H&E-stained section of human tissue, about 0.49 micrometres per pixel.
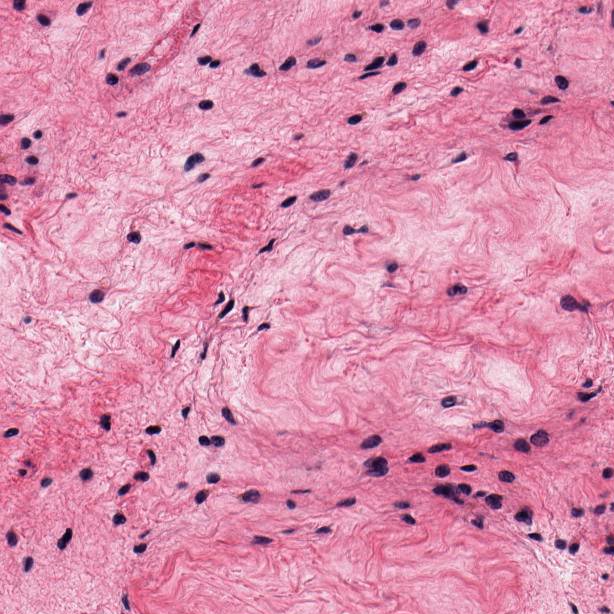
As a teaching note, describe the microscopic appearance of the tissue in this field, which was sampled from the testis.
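Look first at the fibres: they run in irregular, changing directions, not as one parallel sheet. The nuclei are small, dark, and oval to elongated. Around those nuclei, the cells show no distinct cytoplasm or cell borders. Now look lower in the field, where a band of somewhat more crowded nuclei runs roughly horizontally across.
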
